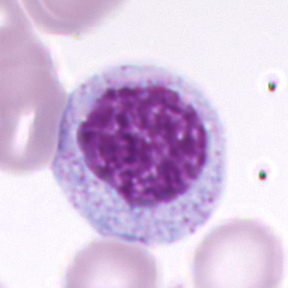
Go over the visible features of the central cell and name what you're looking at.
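Notice the roughly round cell with its smooth edge. The nucleus sits off-centre towards the top, so a wider rim of cytoplasm lies below it. No nucleoli can be seen, and fine reddish-purple granules are scattered throughout the cytoplasm. This cell is a myelocyte.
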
